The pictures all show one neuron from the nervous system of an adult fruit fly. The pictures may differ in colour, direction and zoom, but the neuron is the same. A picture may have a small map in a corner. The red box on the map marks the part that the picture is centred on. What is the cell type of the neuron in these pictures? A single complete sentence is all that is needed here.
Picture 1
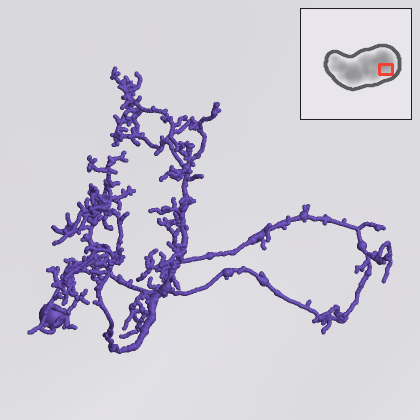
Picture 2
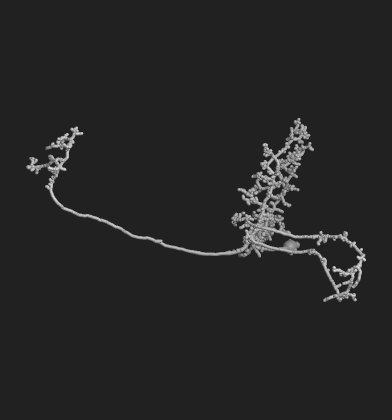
It is to cell type Y12 that the neuron belongs.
